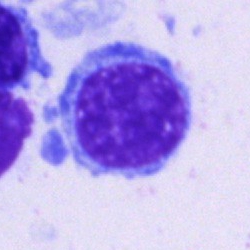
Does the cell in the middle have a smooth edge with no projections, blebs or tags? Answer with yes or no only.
No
